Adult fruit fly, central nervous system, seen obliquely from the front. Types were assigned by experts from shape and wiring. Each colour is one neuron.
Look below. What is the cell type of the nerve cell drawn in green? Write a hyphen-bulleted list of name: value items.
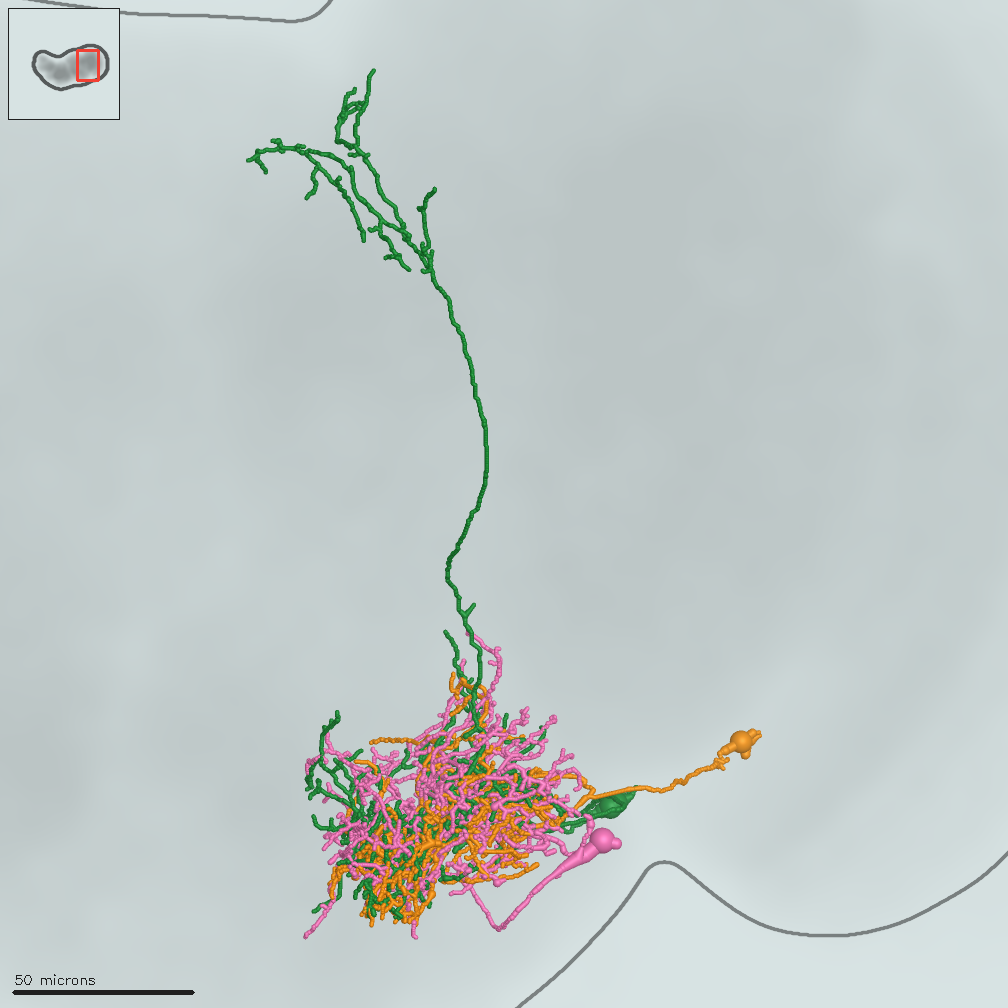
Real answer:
- cell type: PRW065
